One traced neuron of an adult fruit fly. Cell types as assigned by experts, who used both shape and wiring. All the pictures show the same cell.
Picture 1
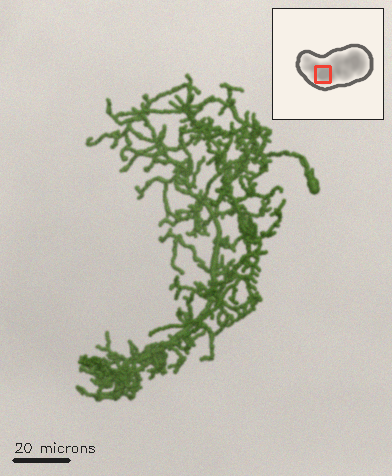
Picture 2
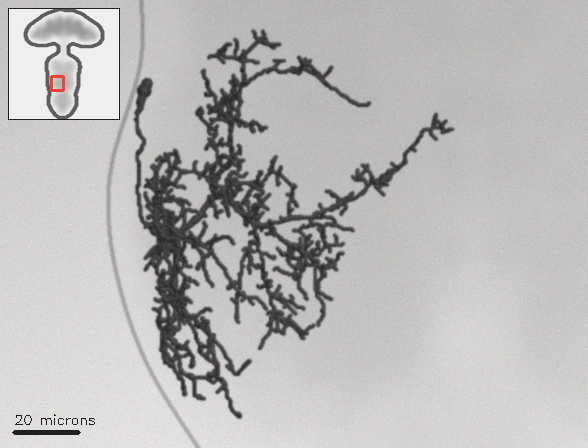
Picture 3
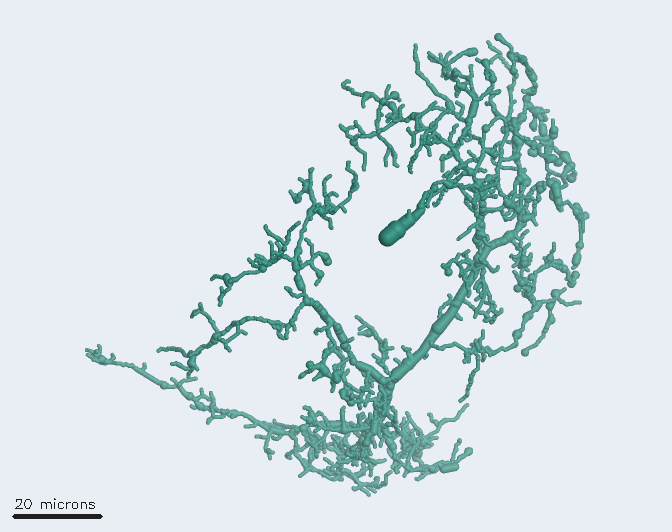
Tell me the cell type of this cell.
IN17A041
